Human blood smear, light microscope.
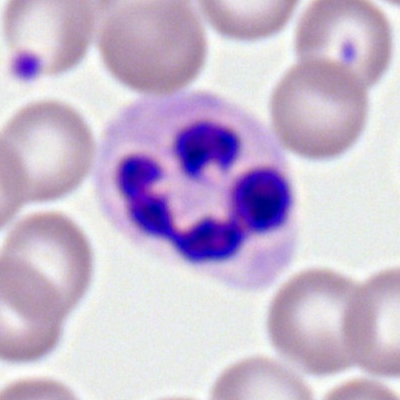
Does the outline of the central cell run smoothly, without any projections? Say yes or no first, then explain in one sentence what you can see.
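Yes. The cell has a rounded outline with a smooth edge.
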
